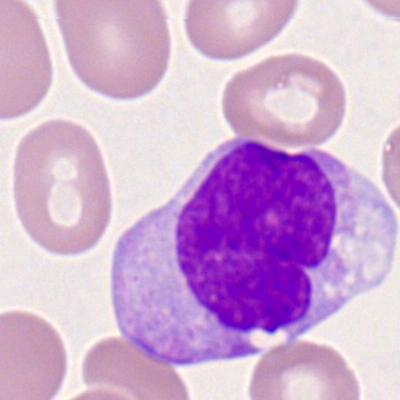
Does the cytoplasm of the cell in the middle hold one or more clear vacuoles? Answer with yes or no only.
Yes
